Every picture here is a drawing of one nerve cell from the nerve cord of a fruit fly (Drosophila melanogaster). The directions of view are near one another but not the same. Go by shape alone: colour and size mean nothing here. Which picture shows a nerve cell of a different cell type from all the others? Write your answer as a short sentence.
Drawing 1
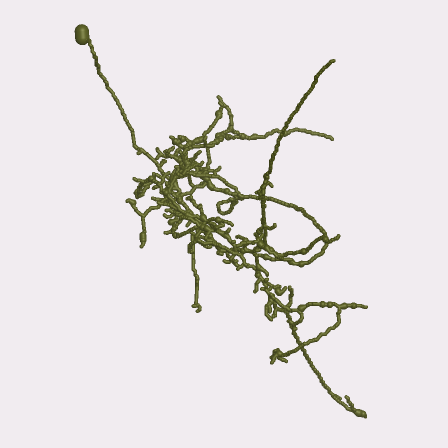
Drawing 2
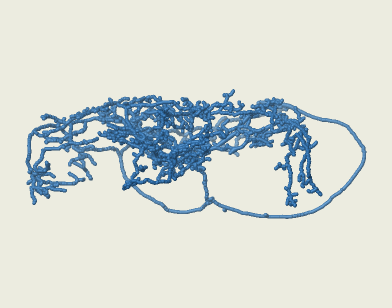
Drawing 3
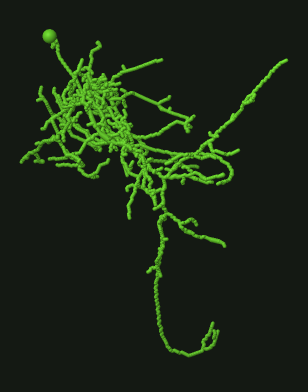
Drawing 2 is the odd one out.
